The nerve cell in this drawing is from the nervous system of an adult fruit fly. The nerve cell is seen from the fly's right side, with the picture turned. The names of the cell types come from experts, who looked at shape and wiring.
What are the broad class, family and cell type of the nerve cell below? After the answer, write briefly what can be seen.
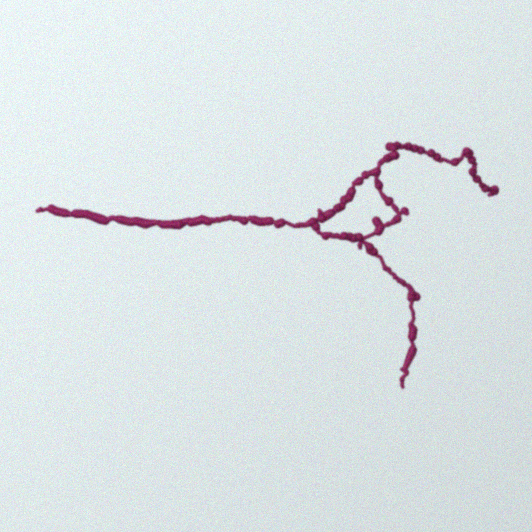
Its broad class is sensory neuron entering the brain. Its family is called class mechanosensory. The cell type is JO-A2. No cell body is drawn. It has a dozen or fewer branch ends.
